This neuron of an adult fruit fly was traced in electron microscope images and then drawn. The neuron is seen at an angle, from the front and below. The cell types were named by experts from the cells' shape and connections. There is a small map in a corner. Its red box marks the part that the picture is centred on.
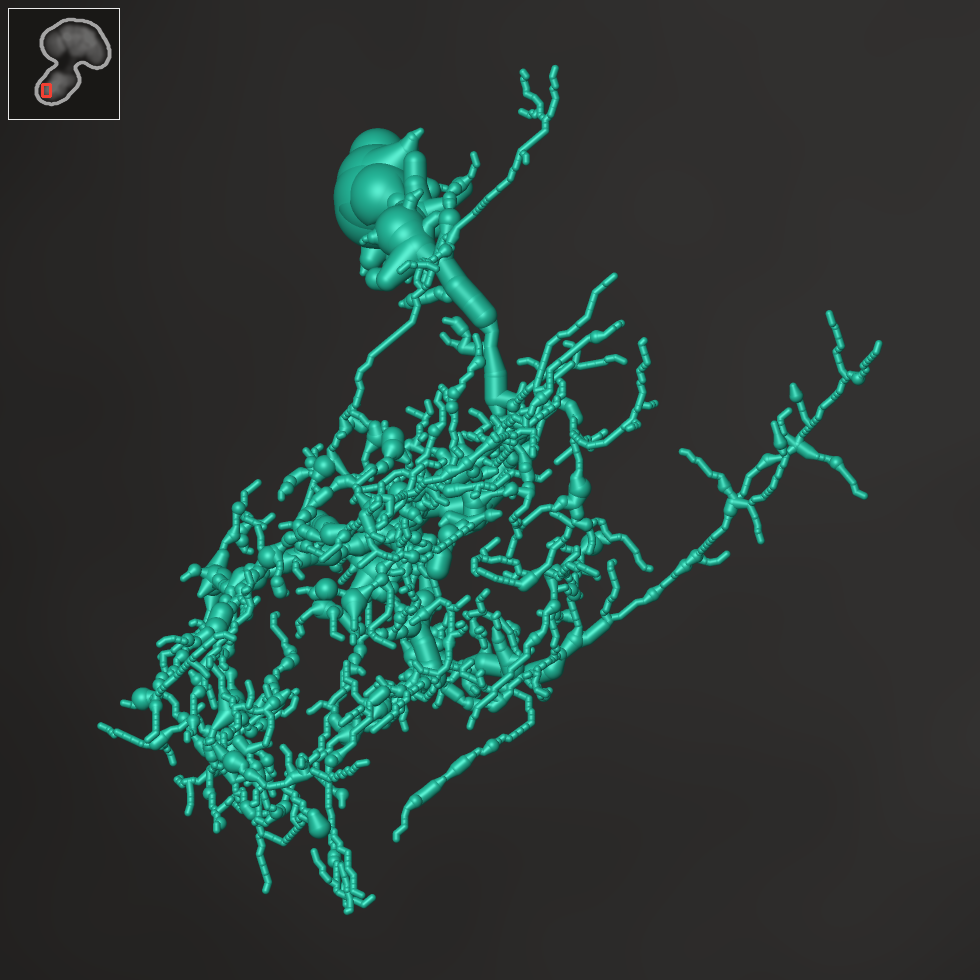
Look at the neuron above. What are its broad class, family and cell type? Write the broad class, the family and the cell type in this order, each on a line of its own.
motor neuron of the nerve cord
MNad
MNad49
